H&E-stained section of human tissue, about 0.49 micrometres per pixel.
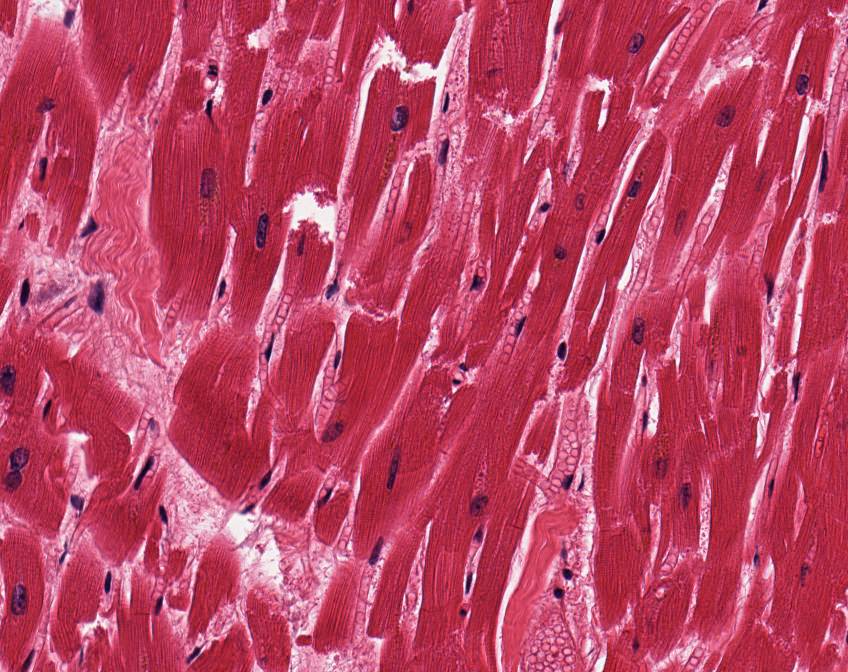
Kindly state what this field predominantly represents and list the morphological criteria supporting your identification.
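Myocardium makes up this field. Its muscle fibres display fine transverse cross-striations, and some branch to join neighbouring fibres.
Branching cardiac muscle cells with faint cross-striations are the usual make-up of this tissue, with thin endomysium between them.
At the poles of some nuclei lies a pale zone holding fine brownish granules. Narrow white clefts separate many of the fibres.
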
